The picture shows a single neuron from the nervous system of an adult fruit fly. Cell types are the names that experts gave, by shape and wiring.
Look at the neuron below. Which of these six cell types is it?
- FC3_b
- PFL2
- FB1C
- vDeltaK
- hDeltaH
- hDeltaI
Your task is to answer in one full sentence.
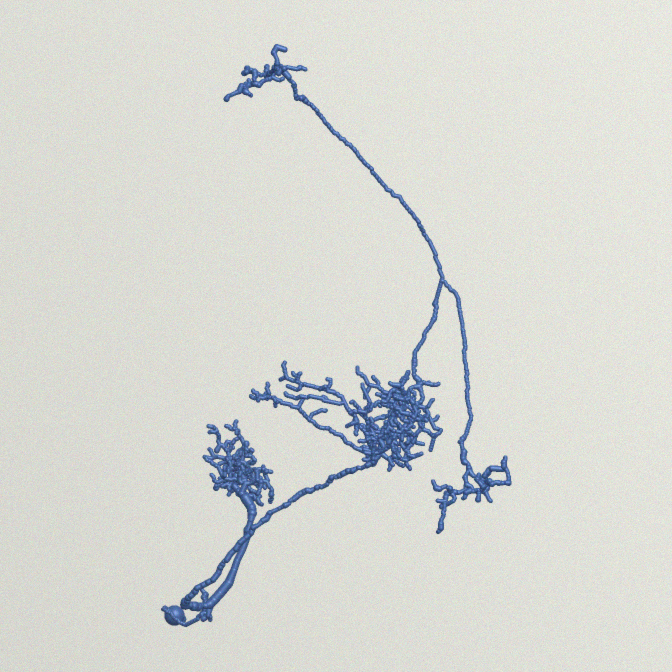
It is PFL2 that names the cell type of this neuron.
